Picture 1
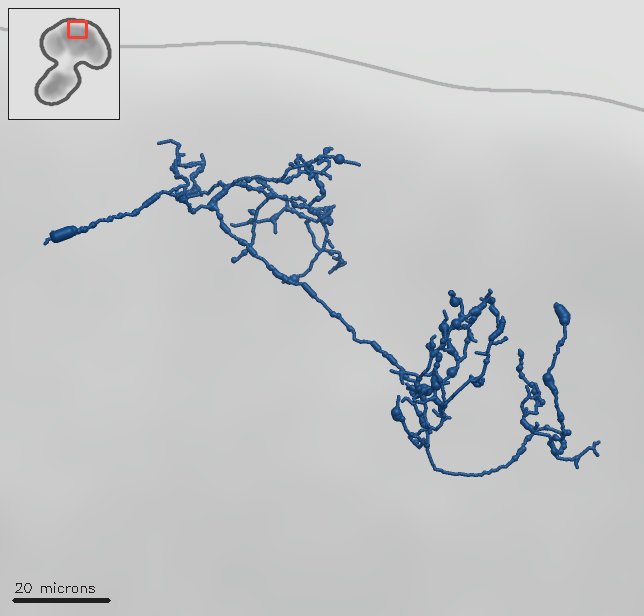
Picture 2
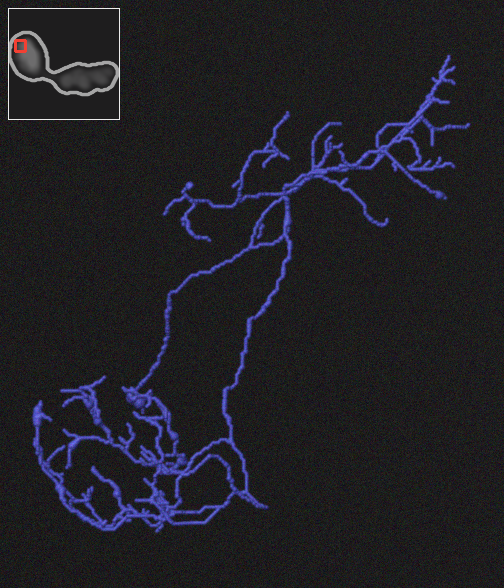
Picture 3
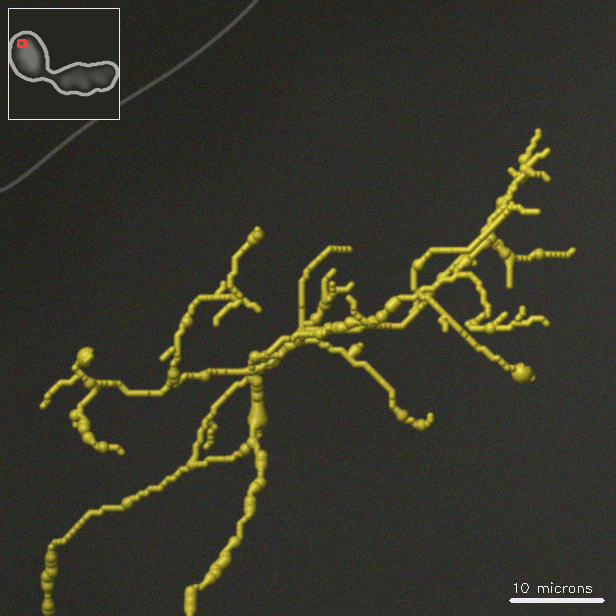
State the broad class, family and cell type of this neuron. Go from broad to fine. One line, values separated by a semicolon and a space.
central-brain intrinsic neuron; class DAN; PAM01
